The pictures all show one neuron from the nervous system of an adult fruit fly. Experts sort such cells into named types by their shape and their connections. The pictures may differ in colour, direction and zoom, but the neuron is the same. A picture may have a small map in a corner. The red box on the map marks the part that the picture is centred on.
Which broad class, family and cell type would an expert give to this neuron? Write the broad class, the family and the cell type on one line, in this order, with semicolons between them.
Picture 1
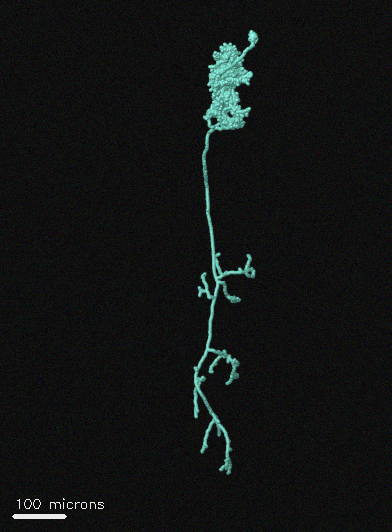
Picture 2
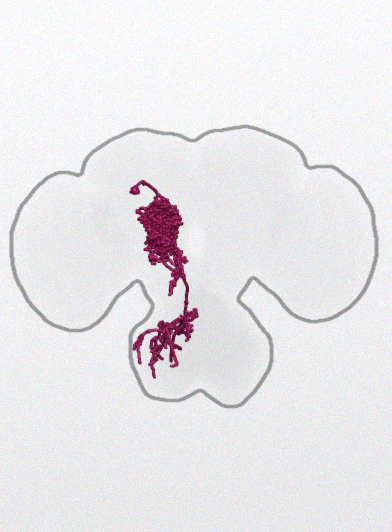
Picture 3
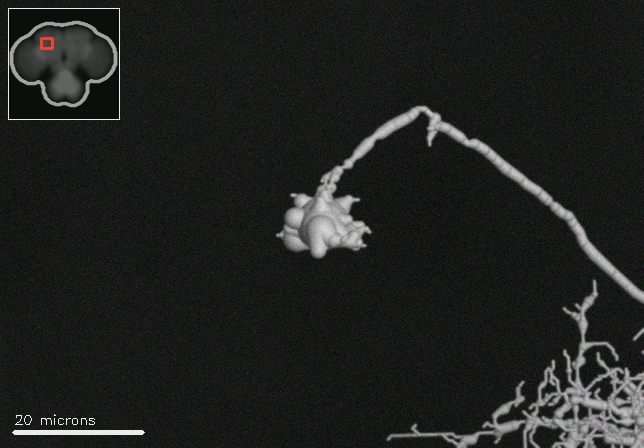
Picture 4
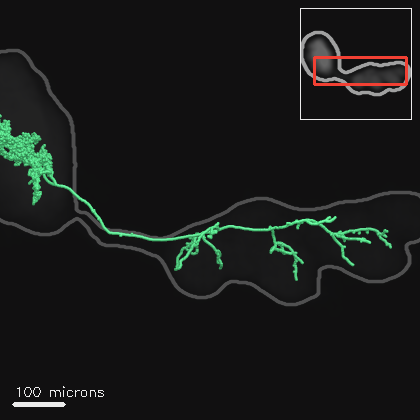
descending neuron; hemilineage WEDd1; DNa02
